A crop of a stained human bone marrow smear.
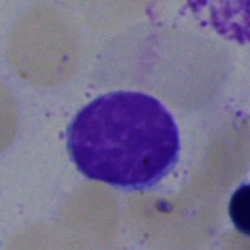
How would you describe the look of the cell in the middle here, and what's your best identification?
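Let me look at the rim of cytoplasm first: thin, and pale blue. The chromatin is dense and dark purple, with a few fine lighter streaks running through it. I see no granules in the cytoplasm. Around the cell, small purple specks lie scattered over the background. So it's a lymphocyte.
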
